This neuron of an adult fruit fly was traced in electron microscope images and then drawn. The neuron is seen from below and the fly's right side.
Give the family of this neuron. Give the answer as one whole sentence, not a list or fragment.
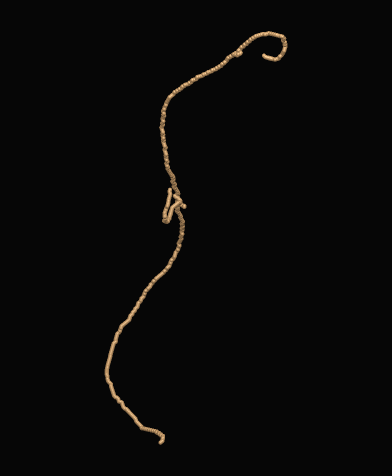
For this neuron, the family is class olfactory.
